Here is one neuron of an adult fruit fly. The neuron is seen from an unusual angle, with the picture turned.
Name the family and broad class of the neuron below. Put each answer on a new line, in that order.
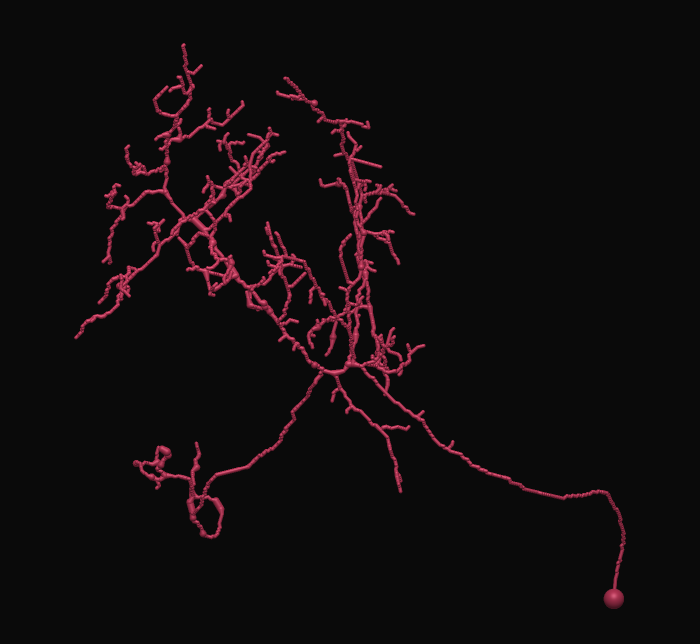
hemilineage 04B
nerve-cord intrinsic neuron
